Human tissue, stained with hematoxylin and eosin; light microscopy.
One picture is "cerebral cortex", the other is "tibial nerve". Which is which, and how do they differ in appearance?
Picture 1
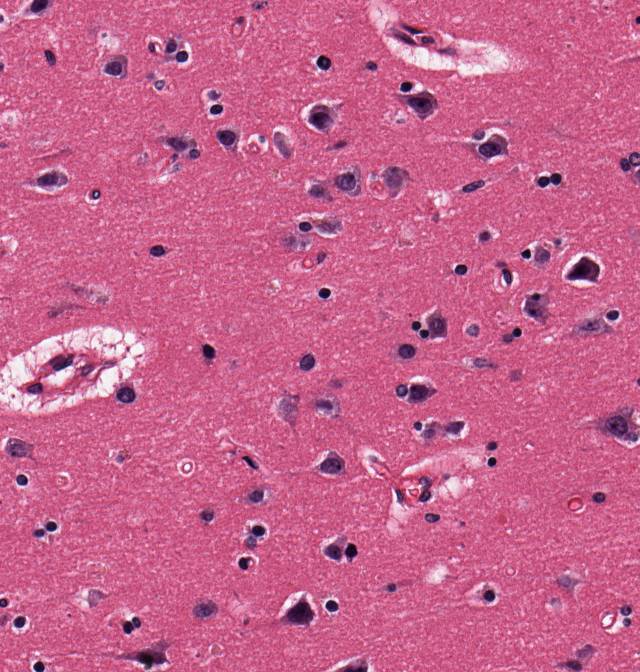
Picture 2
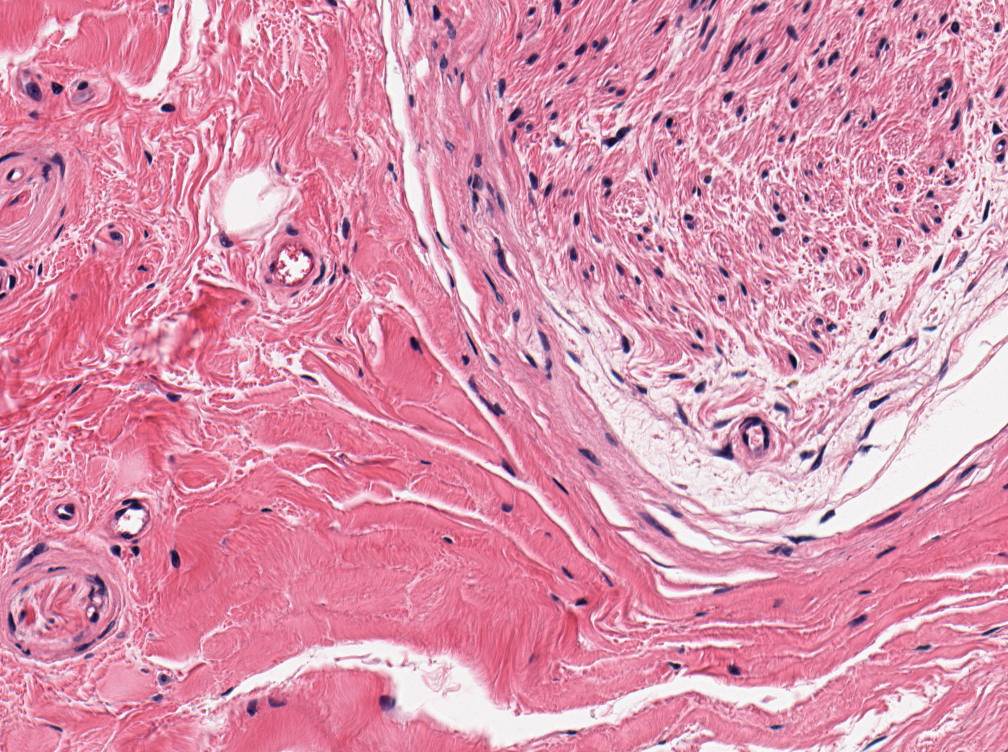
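Cerebral cortex is picture 1 and tibial nerve is picture 2. First, neuron cell bodies: picture 1 has angular, triangular ones with purplish cytoplasm, most numerous in the centre and right half.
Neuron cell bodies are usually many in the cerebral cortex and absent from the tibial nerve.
Next, other nuclei: in the cortex, many small, round, dark nuclei with little visible cytoplasm lie among the neurons, some in pairs or small clusters pressed against neuronal cell bodies; the nerve bundle holds scattered thin, wavy, dark-staining spindle-shaped nuclei. Last, the ground tissue: in picture 2, a rounded bundle of pale pink, finely fibrillar tissue fills the upper right, with dense pink collagen elsewhere and a paler, looser, almost white band along its lower border.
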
